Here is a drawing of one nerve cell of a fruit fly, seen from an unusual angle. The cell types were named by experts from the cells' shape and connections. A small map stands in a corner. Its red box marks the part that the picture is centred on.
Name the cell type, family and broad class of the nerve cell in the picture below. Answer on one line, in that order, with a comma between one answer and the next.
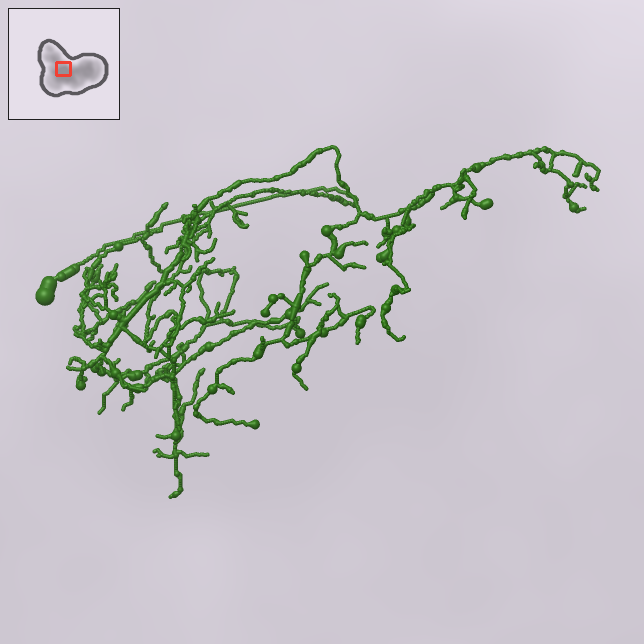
CB1156, hemilineage LHp2, central-brain intrinsic neuron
